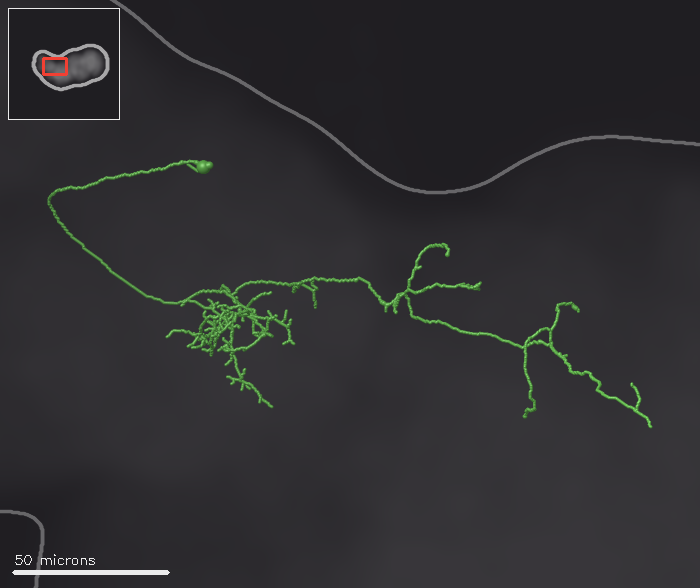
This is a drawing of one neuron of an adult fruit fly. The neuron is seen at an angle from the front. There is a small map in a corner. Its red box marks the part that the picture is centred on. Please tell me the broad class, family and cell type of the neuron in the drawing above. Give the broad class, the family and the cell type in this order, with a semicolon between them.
nerve-cord intrinsic neuron; hemilineage 19B; IN19B105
